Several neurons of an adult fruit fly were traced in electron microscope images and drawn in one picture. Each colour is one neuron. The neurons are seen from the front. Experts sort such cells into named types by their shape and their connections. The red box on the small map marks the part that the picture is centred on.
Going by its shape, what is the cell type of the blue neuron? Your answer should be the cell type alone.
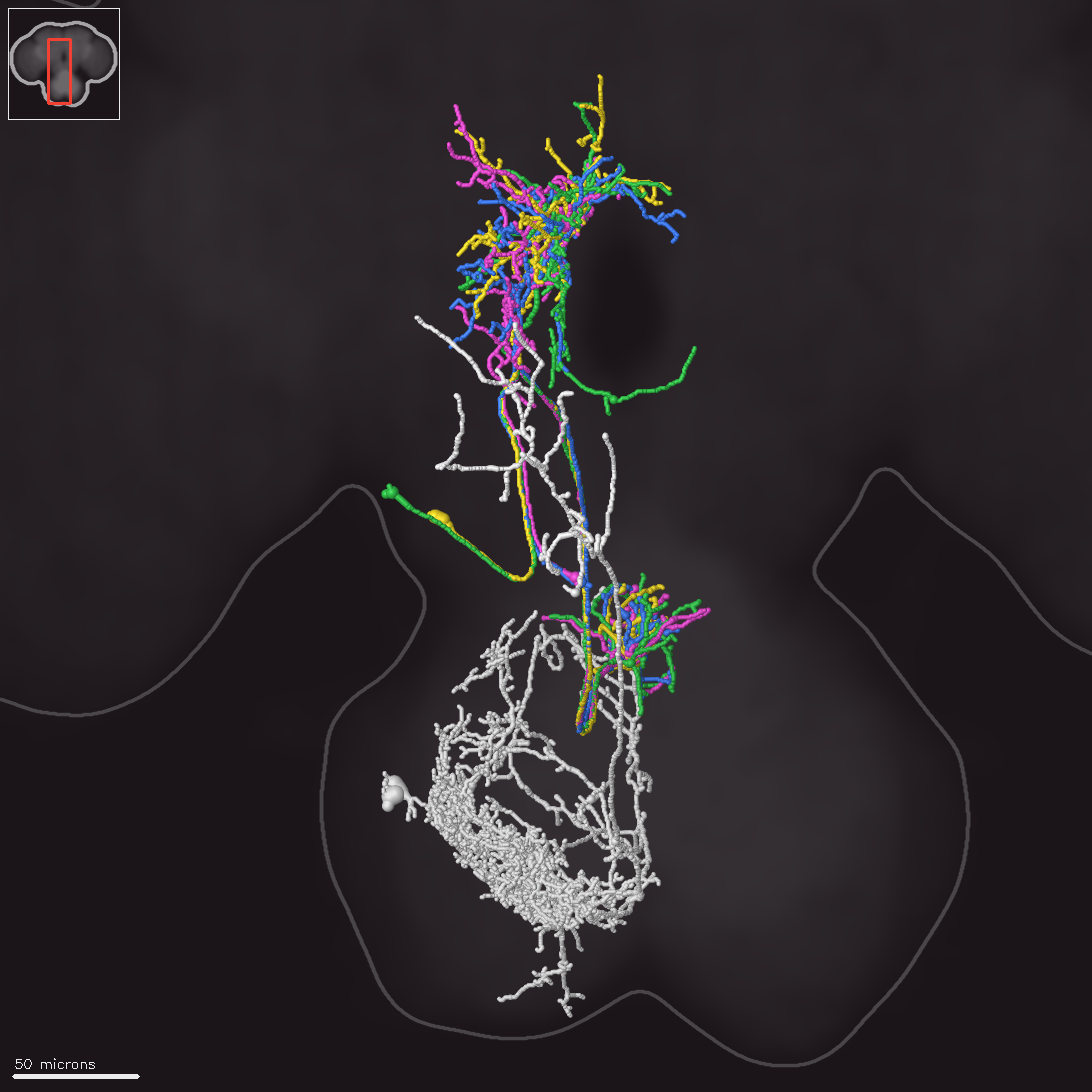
DNg02_e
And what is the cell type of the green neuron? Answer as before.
DNg02_g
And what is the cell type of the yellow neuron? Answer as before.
DNg02_f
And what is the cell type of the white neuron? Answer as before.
AN17A004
